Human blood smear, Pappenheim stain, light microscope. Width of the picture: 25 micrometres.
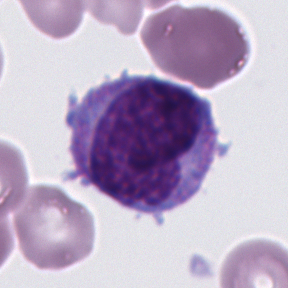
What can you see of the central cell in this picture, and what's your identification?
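Checking the outline first, it is roughly round. Next comes the cytoplasm, whose rim is widest at the lower right and shows no distinct granules. Then the chromatin, which is dark purple and mottled. Last, the name: an atypical promyelocyte.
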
